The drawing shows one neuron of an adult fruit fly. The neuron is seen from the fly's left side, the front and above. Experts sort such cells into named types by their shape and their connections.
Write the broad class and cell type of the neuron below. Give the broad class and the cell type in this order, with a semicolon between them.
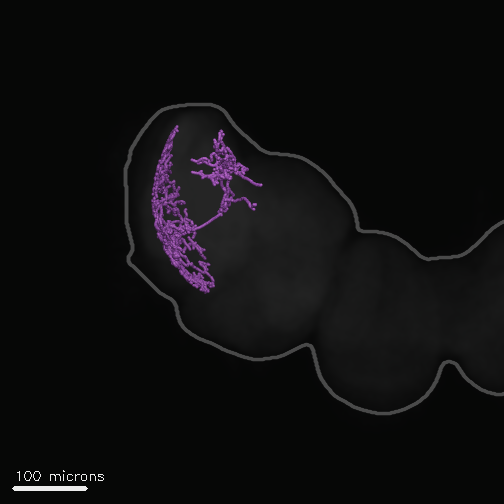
visual centrifugal neuron; aMe17b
